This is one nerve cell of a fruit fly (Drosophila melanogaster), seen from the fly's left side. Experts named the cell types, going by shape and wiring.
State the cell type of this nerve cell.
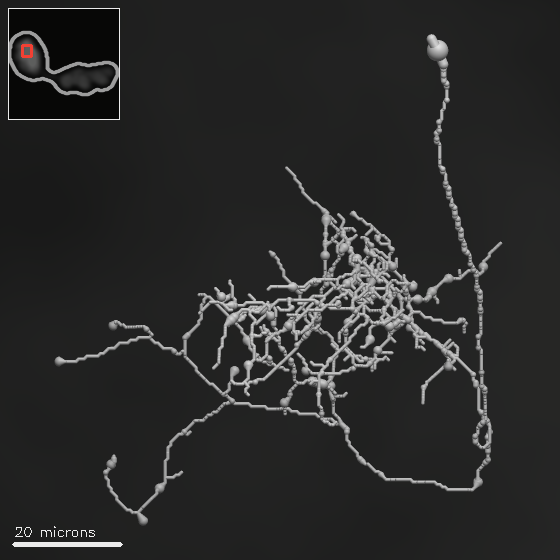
PVLP133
